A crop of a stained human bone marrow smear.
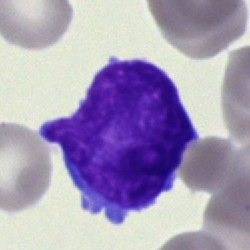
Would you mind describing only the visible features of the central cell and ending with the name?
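First the outline: irregular, with a blunt knob bulging out on the left. The nucleus fills almost the whole cell. Its chromatin is deep purple and finely textured, without heavy dark clumps. Small pale blue blebs project from the bottom edge. This is a blast.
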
